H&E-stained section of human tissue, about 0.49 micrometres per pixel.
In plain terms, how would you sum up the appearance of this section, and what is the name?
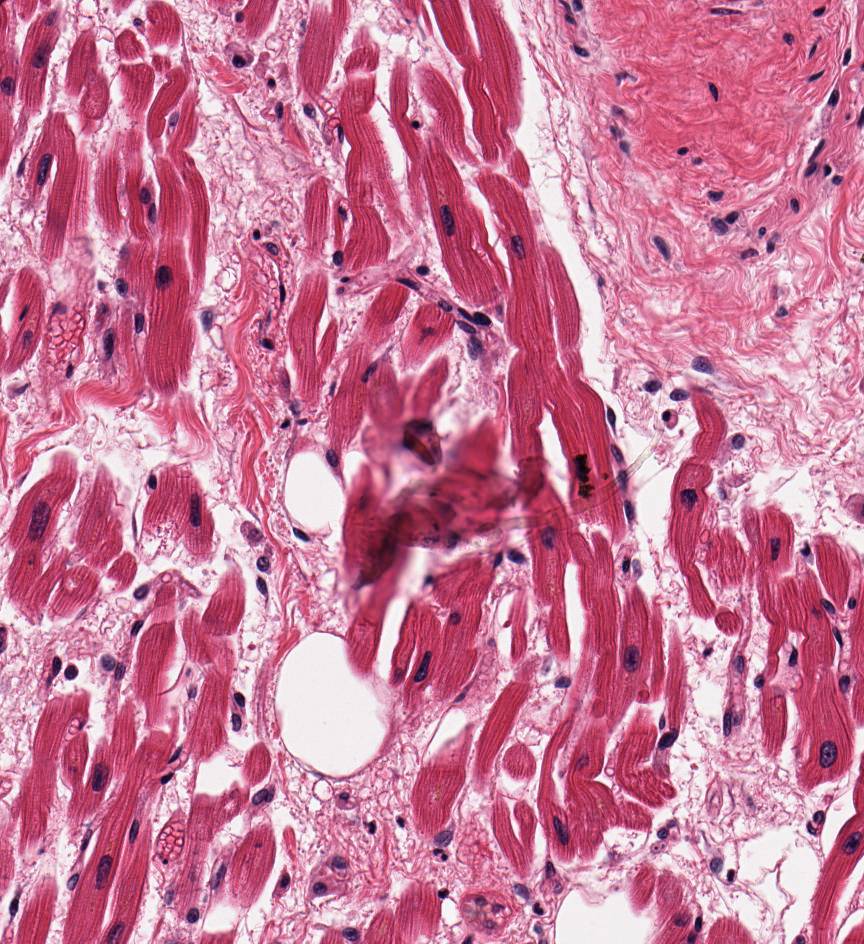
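I see branching striated muscle fibres running mostly top to bottom, many with fine cross-striations. Pale, loose, wispy connective tissue with scattered small dark nuclei separates them. In the upper right corner, a compact pink area of wavy fibres with elongated nuclei. So: atrial appendage of the heart.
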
